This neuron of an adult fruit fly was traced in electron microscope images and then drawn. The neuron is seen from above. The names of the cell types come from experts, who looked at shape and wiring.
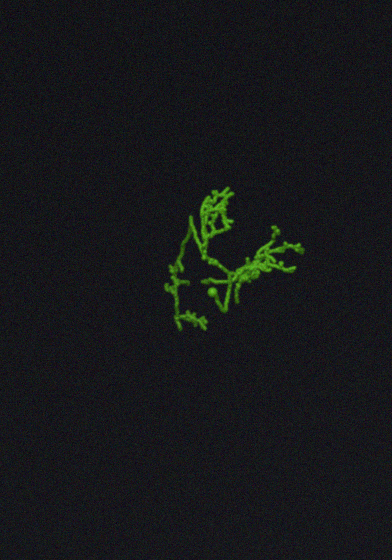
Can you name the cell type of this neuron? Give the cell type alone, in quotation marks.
"CL208"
